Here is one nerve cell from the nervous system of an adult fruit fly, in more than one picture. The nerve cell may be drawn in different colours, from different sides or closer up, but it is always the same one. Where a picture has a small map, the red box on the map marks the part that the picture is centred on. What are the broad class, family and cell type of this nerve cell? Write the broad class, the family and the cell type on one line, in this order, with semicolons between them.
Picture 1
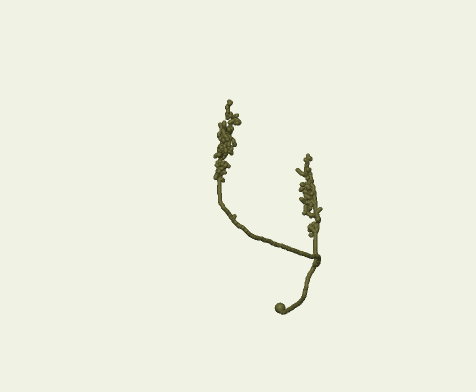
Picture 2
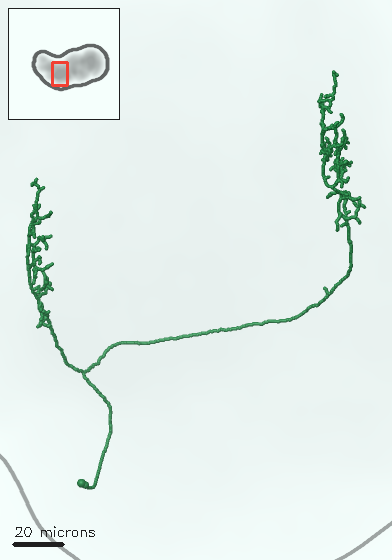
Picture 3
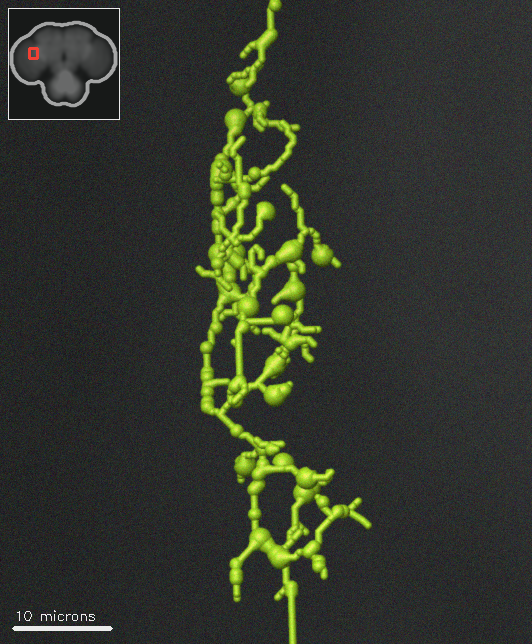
optic-lobe intrinsic neuron; Tm; Tm30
